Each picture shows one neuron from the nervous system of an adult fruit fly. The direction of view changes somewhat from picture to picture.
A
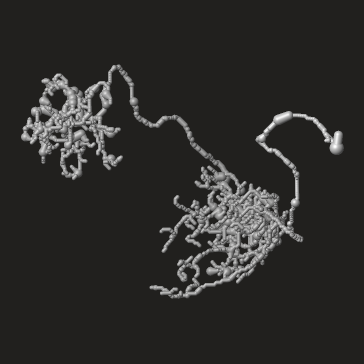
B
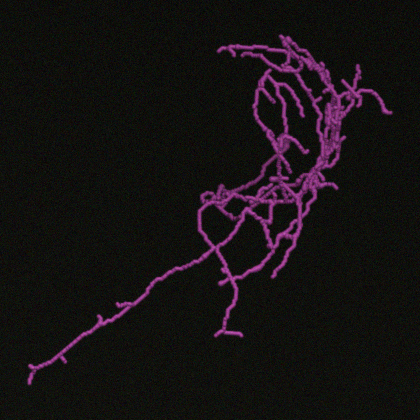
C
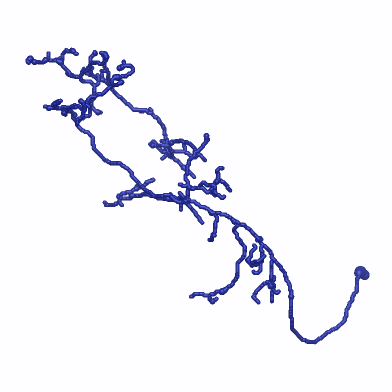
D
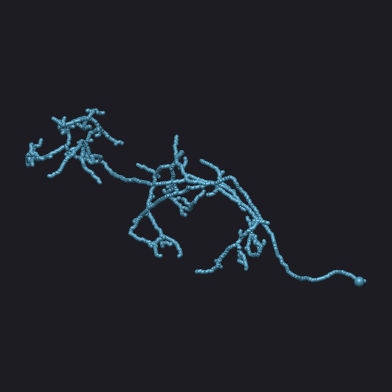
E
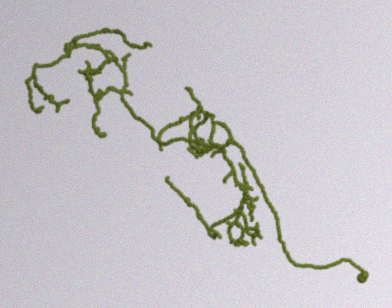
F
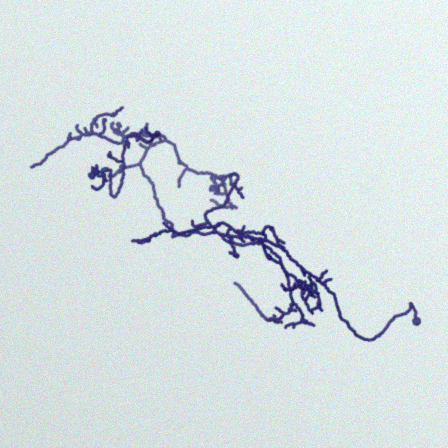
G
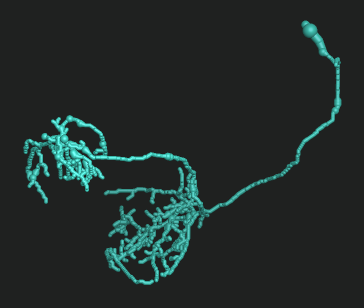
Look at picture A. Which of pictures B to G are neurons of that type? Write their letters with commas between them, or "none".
G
